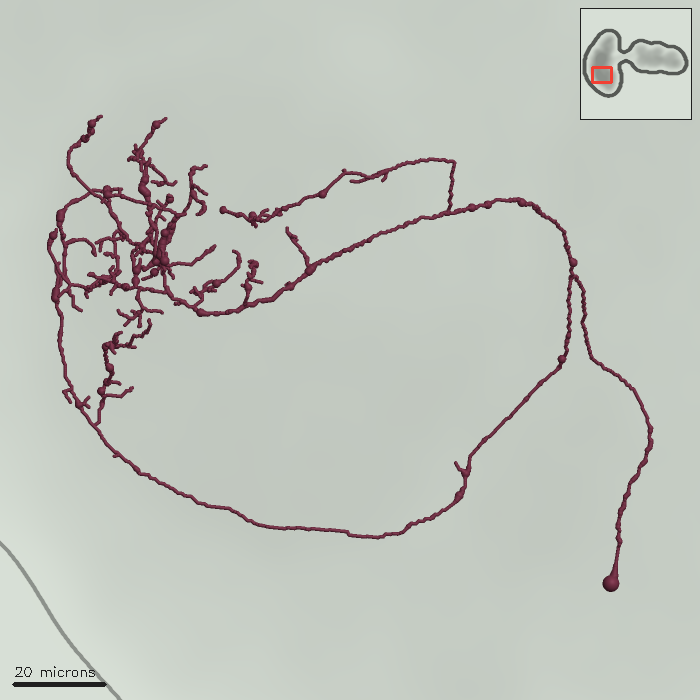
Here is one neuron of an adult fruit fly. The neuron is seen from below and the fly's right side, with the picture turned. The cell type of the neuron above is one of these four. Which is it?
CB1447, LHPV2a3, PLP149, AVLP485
CB1447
